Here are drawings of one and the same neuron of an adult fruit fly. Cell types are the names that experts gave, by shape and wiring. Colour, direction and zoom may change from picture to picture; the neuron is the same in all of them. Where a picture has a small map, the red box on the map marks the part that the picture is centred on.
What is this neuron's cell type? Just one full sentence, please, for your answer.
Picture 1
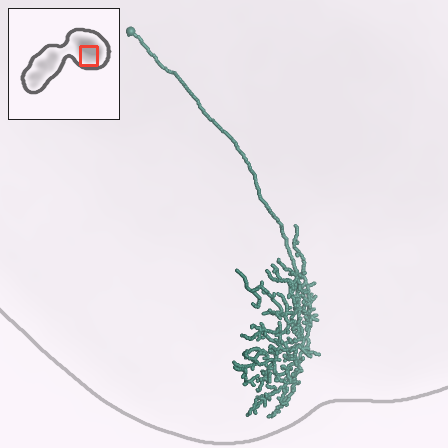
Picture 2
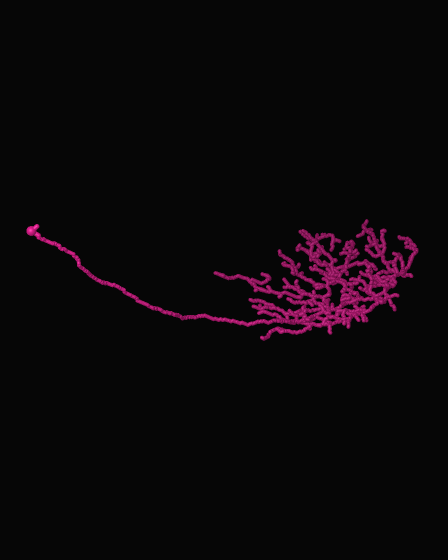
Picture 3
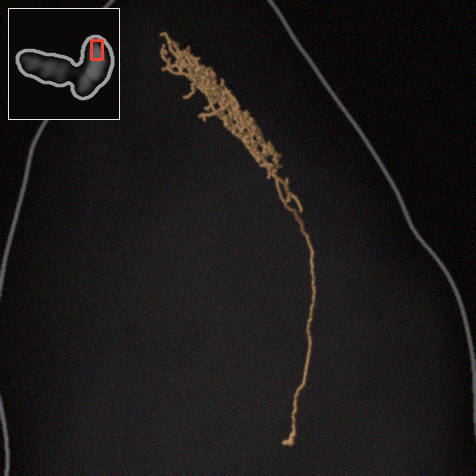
As for cell type, this neuron is Cm11a.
